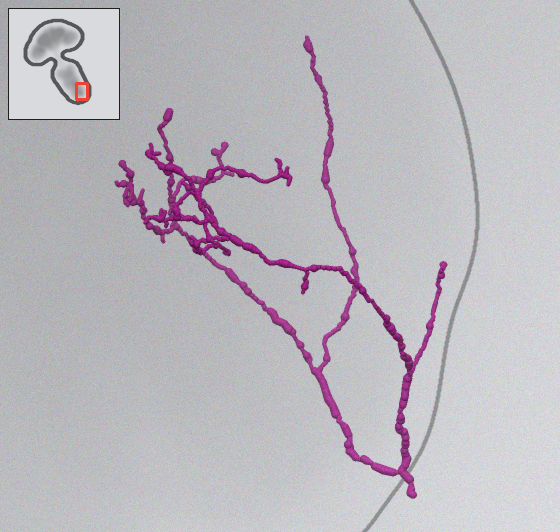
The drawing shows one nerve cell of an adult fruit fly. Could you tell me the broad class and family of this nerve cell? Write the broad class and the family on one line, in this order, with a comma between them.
sensory neuron entering the nerve cord, class mechanosensory proprioceptive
